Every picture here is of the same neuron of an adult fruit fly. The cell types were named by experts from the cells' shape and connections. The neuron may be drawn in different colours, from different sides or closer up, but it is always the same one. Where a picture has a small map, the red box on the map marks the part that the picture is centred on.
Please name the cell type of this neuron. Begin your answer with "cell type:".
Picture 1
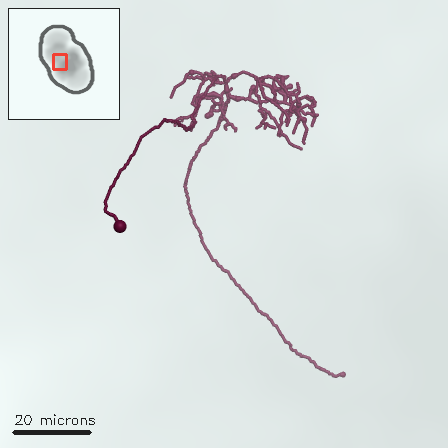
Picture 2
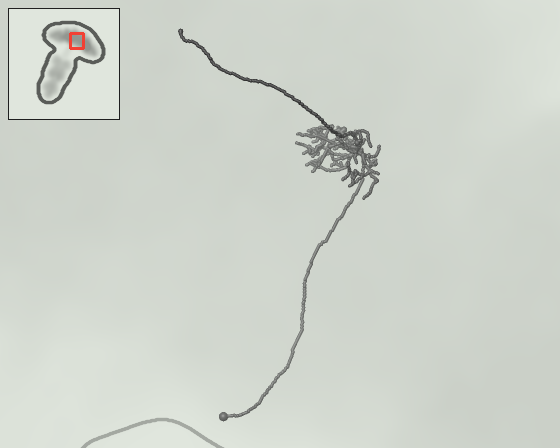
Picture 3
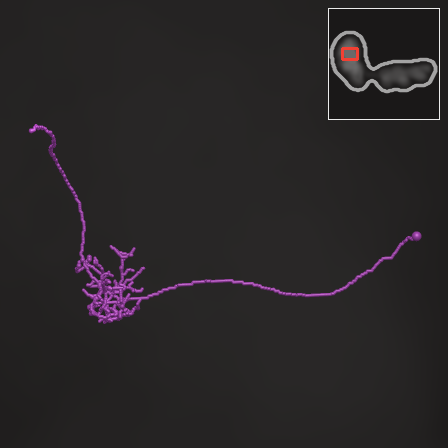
cell type: FC3_b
